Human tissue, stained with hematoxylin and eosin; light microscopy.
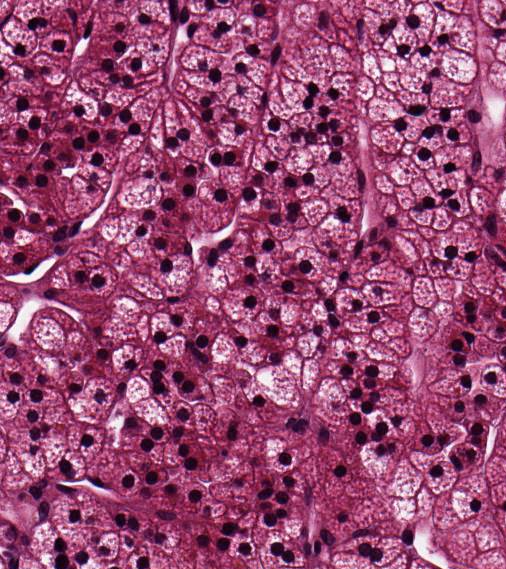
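Adrenal gland: most cells here have pale, finely vacuolated, foamy cytoplasm, and you'll notice the nuclei are fairly uniform in size and shape. Thin pink lines mark out distinct cell borders, and nowhere do the cells form gland lumens or tubules.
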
